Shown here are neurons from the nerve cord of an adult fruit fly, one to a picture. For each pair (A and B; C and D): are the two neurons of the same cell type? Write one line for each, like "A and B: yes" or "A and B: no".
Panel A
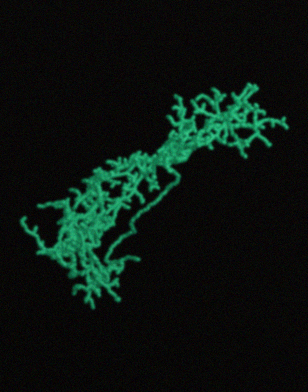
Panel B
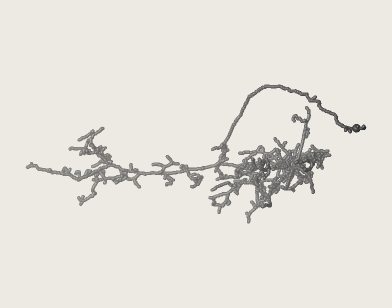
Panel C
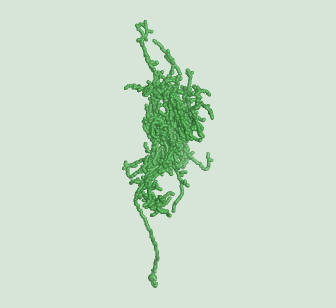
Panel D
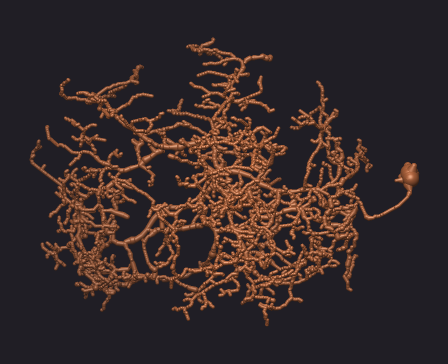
A and B: yes
C and D: yes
